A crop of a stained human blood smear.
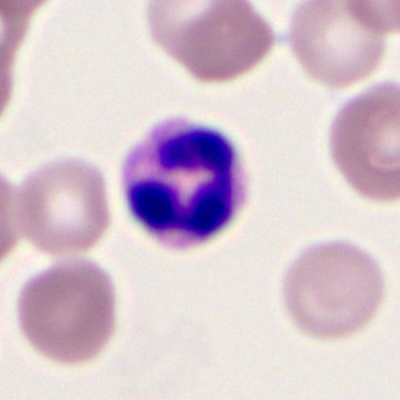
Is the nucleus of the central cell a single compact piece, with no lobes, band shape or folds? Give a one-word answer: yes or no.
No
